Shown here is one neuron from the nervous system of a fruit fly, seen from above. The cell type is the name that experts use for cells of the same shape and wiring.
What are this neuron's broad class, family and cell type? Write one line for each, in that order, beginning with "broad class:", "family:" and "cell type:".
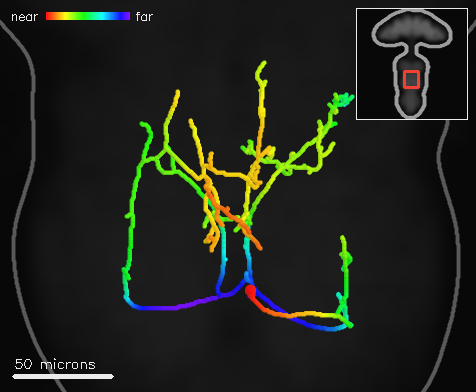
broad class: nerve-cord intrinsic neuron
family: hemilineage 19B
cell type: IN19B088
